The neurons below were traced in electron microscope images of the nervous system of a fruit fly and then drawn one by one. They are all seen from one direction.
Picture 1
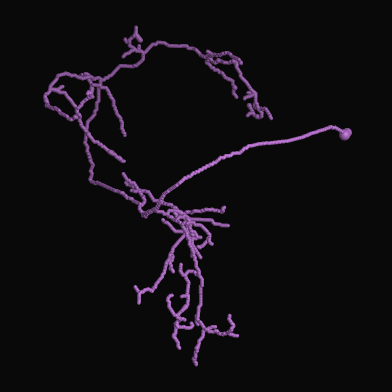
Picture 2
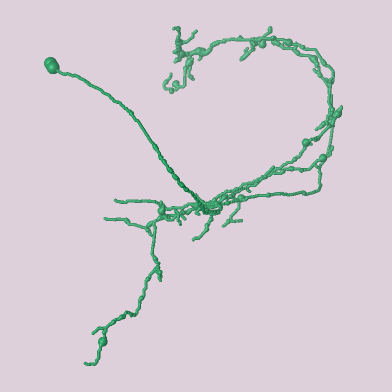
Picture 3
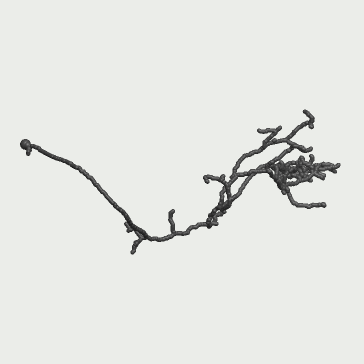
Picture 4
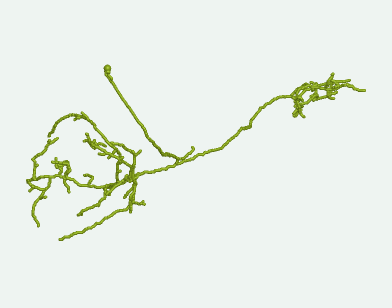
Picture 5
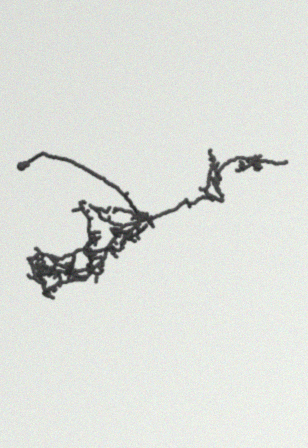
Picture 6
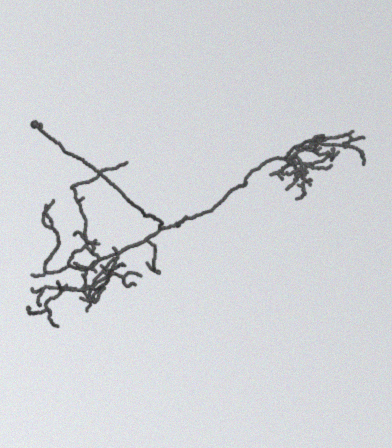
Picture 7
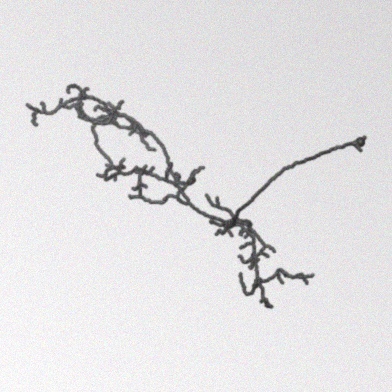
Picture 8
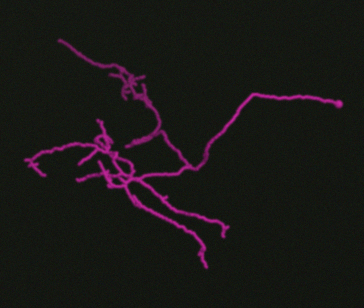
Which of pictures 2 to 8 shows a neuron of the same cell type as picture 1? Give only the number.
2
